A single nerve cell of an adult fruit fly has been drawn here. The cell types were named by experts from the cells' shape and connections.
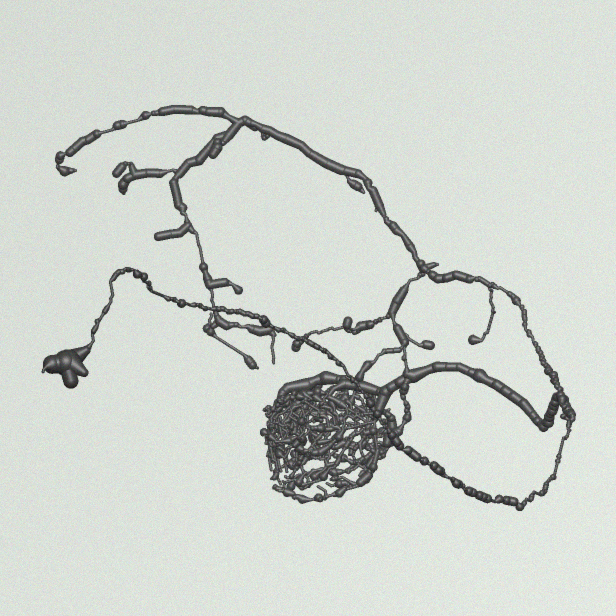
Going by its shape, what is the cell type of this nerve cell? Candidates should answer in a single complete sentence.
The cell type MBON14 includes this nerve cell.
